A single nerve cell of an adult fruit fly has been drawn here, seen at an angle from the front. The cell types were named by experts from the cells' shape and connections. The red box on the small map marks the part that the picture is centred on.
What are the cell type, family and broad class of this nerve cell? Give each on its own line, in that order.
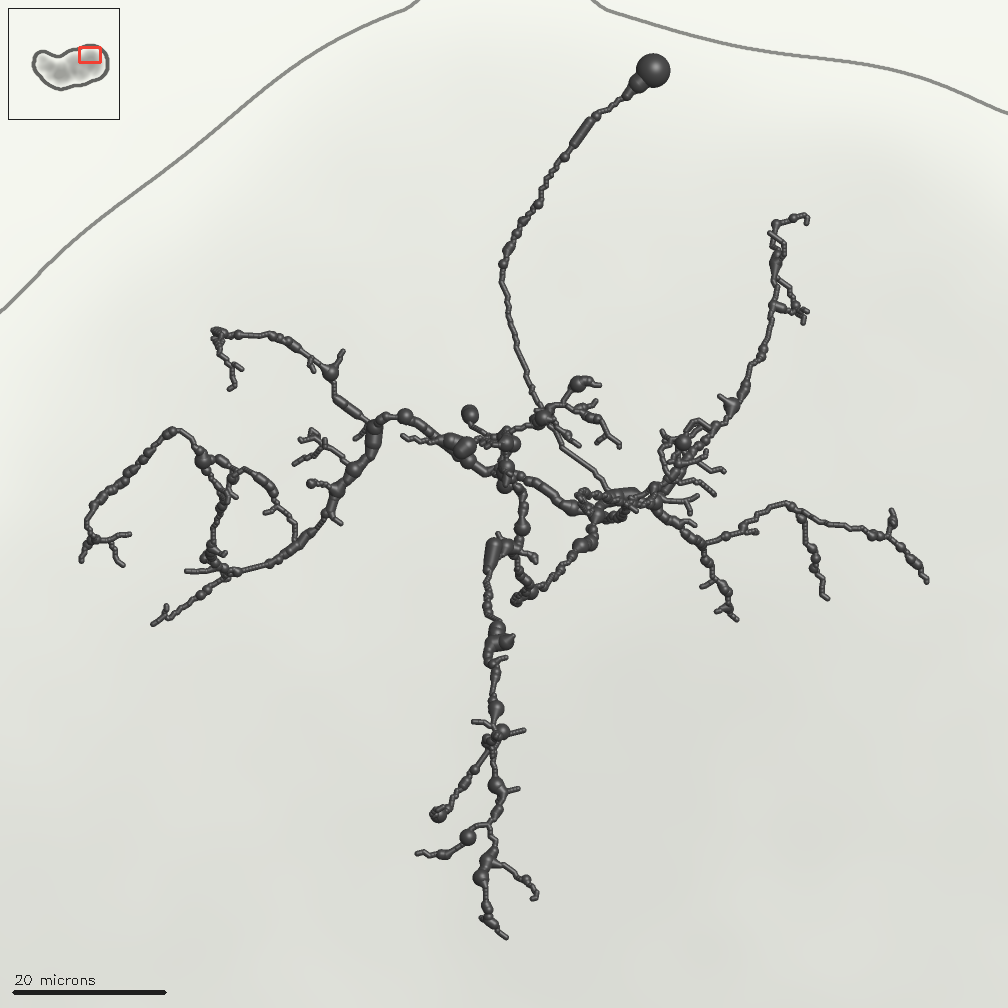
CB3476
hemilineage VLPd&p1_posterior
central-brain intrinsic neuron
